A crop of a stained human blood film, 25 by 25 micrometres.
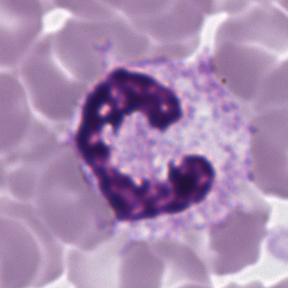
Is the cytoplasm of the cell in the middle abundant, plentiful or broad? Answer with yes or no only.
Yes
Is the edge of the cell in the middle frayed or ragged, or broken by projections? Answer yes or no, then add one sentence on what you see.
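Yes. The outline of the cell is irregular, with a slightly ragged, granular edge.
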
